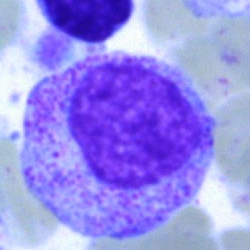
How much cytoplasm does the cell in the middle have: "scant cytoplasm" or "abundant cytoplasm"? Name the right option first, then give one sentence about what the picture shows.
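Abundant cytoplasm. The cytoplasm is plentiful, forming a broad rim that is widest on the lower left side.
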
